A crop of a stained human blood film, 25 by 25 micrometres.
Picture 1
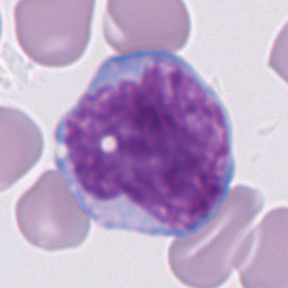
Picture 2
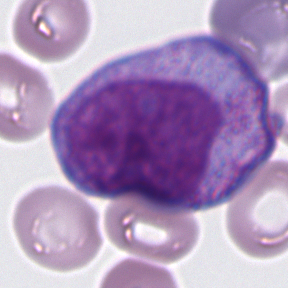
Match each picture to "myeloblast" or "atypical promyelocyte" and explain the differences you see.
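The myeloblast appears in picture 1 and the atypical promyelocyte in picture 2. The myeloblast measures about 16 micrometres across, with a nucleus about 14 micrometres across that fills about 70% of the cell's area.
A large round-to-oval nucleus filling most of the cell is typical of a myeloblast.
A single small round clear spot lies in the left part of the myeloblast's nucleus, while the nucleus of the atypical promyelocyte is indented on its lower side. The outline of the myeloblast is angular, with several nearly straight edges, whereas that of the atypical promyelocyte is irregular, with a small bulge on its right edge. The myeloblast's cytoplasm is pale blue and shows no granules.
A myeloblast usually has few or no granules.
The atypical promyelocyte's cytoplasm is pale bluish-lilac and holds fine pinkish granules, and the rim of the cell is a darker blue than the cytoplasm inside it.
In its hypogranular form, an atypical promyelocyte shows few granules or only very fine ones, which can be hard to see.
Red cells touch the edge of the myeloblast at several places.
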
